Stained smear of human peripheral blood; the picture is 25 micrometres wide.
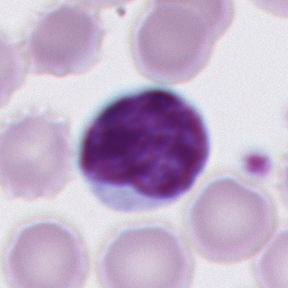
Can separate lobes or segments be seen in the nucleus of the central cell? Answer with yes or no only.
No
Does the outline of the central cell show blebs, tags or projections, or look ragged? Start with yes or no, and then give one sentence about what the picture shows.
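No. The cell outline is smooth and round, without surface projections.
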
